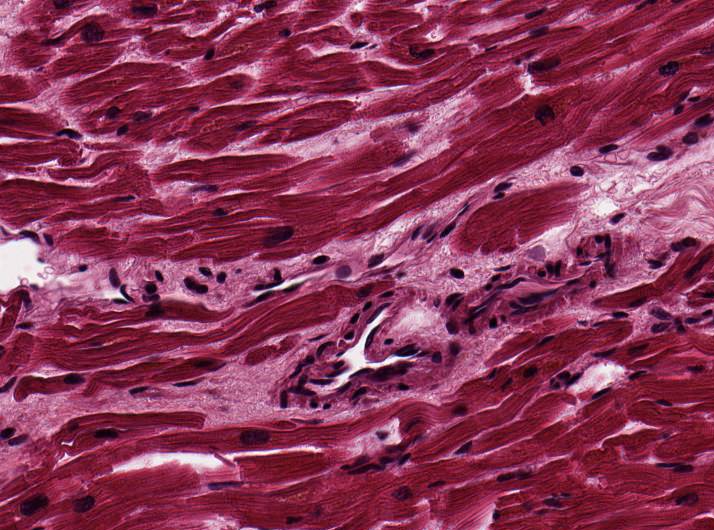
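Left ventricle of the heart. Muscle fibres run mostly left to right across the field, slanting gently upward to the right. Fibres branch and join neighbours rather than lying as separate parallel strands. Deep pink cytoplasm with fine cross-striations; oval nuclei central within the fibres.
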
